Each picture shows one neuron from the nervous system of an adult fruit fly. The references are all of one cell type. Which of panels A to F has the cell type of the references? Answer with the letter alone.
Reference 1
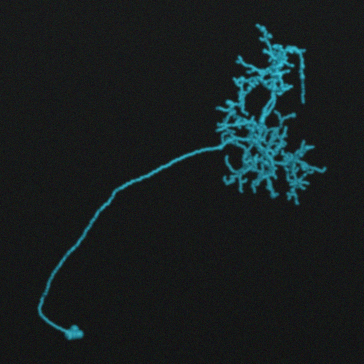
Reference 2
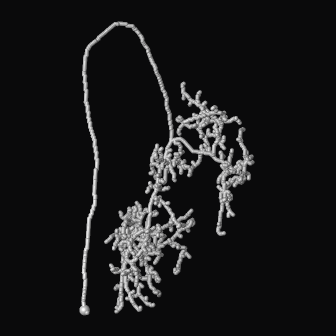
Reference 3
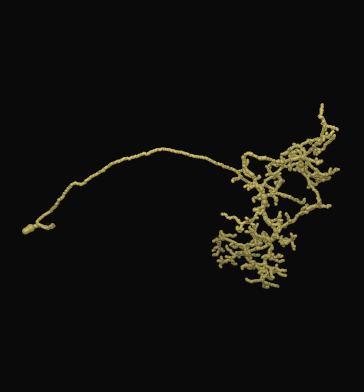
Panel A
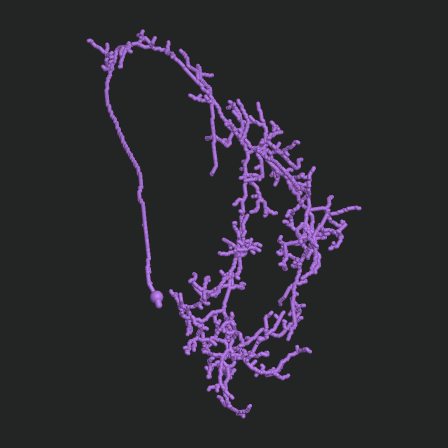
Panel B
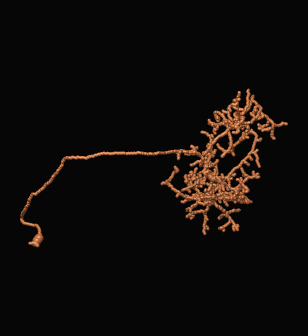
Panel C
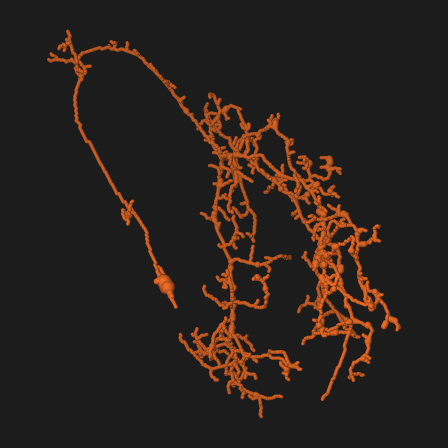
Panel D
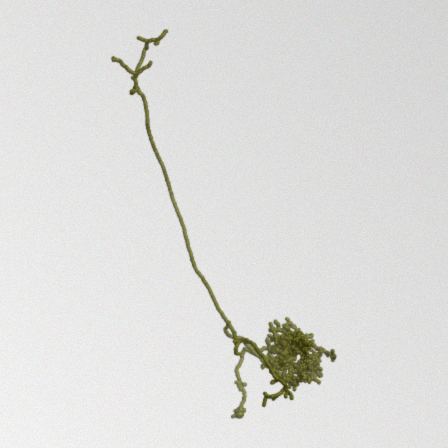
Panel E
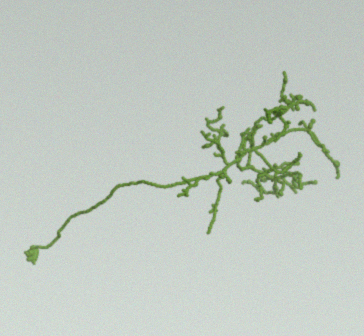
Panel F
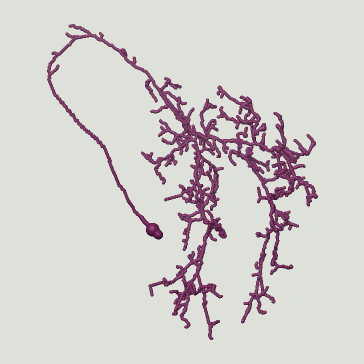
B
